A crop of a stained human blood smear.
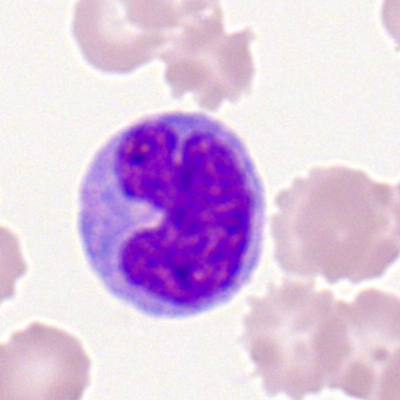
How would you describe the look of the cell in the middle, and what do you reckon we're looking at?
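Point one: the nucleus lies toward the right side of the cell and is deeply indented on its left side. Point two: its chromatin is dark purple, with a mottled, clumped texture. Point three: the cytoplasm is widest on the left, where it fills the indentation. Conclusion: a monocyte.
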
